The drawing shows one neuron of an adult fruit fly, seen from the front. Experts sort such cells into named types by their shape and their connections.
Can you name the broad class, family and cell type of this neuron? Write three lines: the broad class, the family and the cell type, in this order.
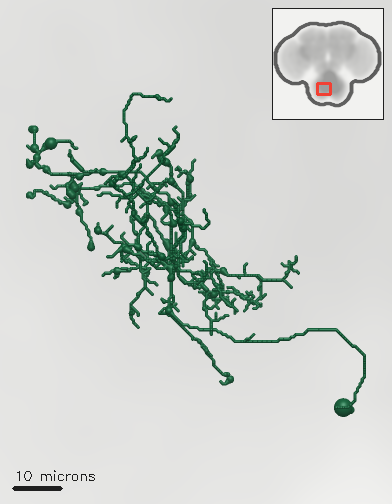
nerve-cord intrinsic neuron
hemilineage 14A
IN14A058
